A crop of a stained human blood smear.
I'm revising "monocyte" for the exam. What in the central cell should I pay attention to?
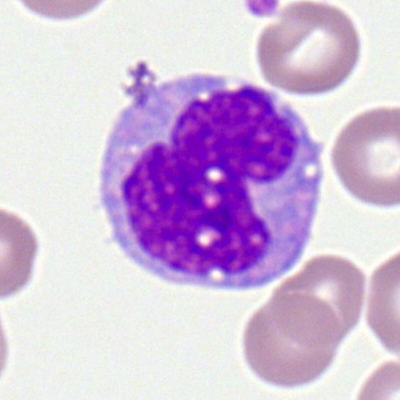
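Taking the points in turn, this cell is a monocyte. Outline: roughly round and smooth. Chromatin: dark purple and mottled, with darker clumps among paler patches. Cytoplasm: a moderate rim of pale greyish-blue surrounds the nucleus. Granules: no coarse ones are visible in the cytoplasm.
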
